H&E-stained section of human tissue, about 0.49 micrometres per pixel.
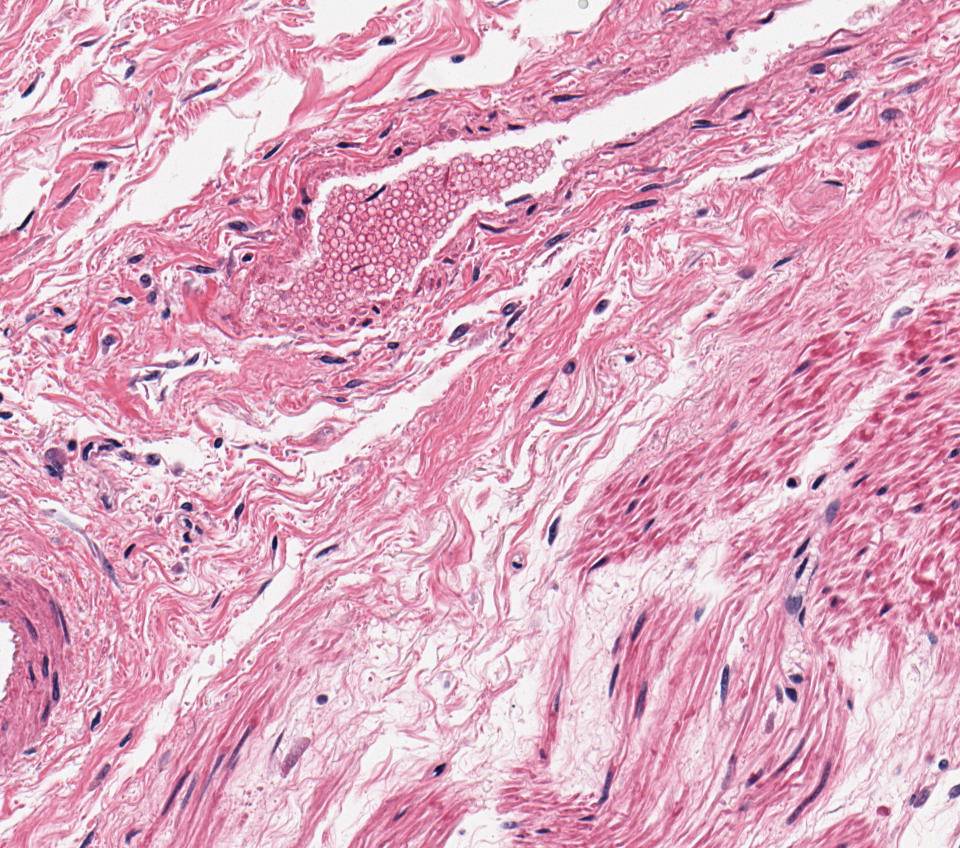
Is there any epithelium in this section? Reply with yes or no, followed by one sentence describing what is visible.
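No. No epithelium is present anywhere in the field.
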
